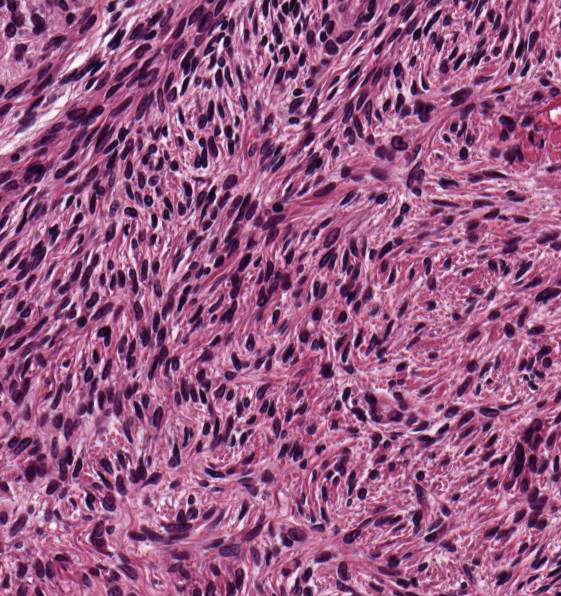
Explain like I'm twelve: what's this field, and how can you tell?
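Seen here is ovarian cortex. Spindle cells form short bundles running in varying directions, with elongated to oval, darkly stained nuclei that are crowded and in places touch or overlap.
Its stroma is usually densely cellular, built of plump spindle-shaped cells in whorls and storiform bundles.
The cytoplasm is pale pink and cell borders are indistinct.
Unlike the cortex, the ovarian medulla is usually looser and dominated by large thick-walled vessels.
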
